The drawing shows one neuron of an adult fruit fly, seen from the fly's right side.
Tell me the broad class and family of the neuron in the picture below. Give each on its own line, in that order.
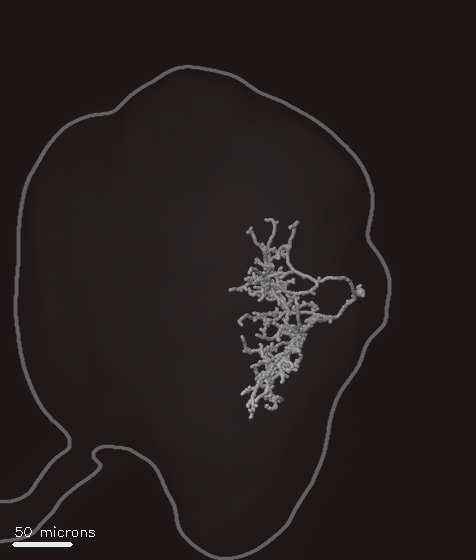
central-brain intrinsic neuron
hemilineage VLPa1_lateral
